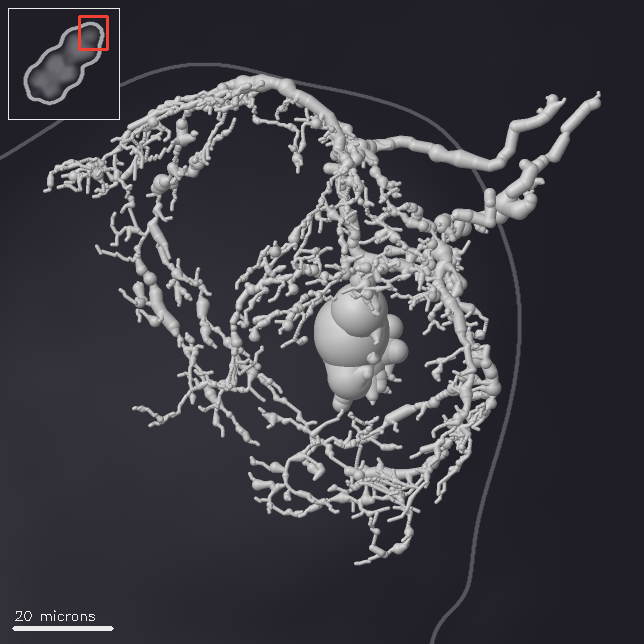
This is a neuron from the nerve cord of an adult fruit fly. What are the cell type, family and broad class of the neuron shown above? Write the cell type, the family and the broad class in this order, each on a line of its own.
EN00B013
hemilineage 00B
efferent neuron of the nerve cord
